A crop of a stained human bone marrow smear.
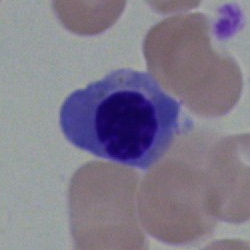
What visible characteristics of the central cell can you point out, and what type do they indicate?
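First, the outline is irregular rather than round. Second, the nucleus lies off-centre, toward the right side of the cell. Third, the chromatin is dark purple and coarsely clumped. Fourth, the cytoplasm stains a fairly deep blue. The cell is an erythroblast.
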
